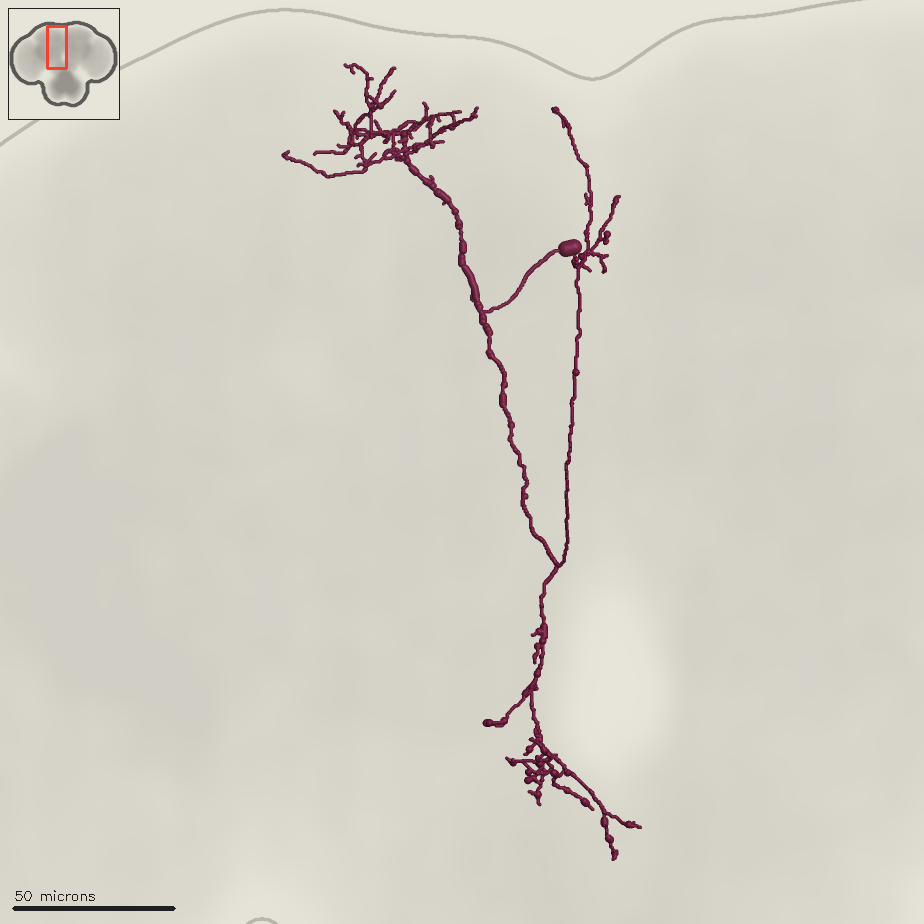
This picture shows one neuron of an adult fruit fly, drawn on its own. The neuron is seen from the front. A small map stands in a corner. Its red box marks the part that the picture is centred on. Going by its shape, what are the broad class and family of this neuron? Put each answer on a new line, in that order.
central-brain intrinsic neuron
hemilineage DM2_central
